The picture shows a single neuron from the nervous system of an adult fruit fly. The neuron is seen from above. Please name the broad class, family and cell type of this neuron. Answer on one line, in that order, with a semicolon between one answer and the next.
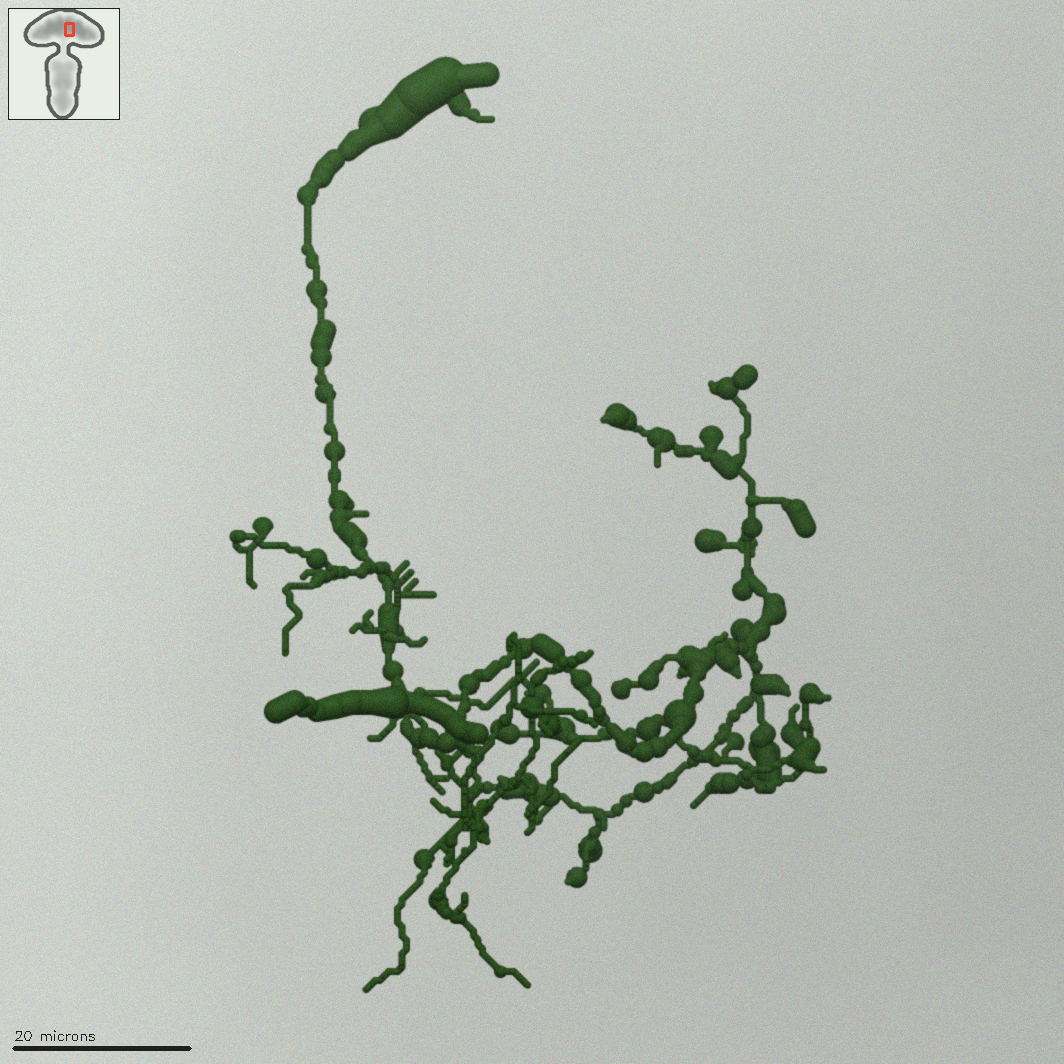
central-brain intrinsic neuron; hemilineage MX3; CB0609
